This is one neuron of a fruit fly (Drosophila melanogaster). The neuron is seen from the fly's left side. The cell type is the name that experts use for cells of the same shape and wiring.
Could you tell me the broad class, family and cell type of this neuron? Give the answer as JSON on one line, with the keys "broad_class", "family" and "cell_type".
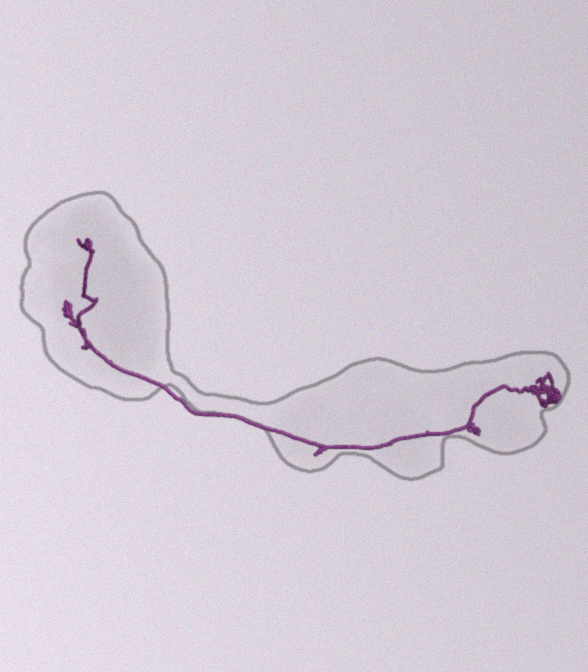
{"broad_class": "ascending neuron", "family": "hemilineage 09B", "cell_type": "AN09B042"}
